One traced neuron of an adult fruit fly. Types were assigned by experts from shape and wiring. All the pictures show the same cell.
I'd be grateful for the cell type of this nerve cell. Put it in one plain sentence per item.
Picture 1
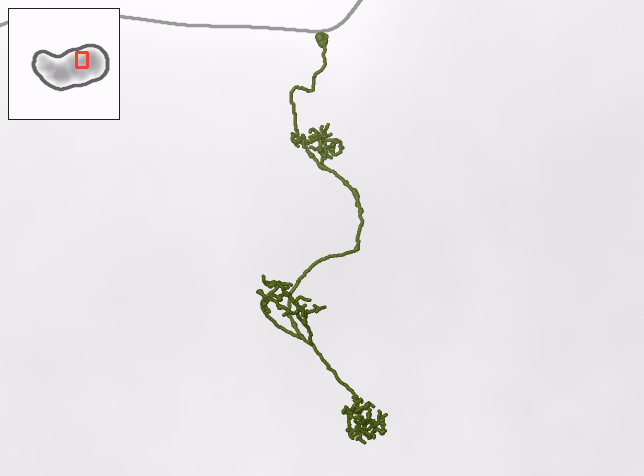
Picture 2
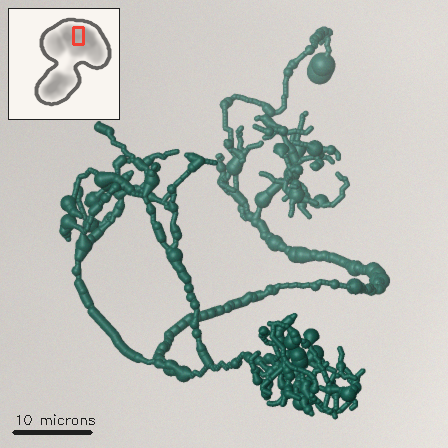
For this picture: The cell type is PFNd.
